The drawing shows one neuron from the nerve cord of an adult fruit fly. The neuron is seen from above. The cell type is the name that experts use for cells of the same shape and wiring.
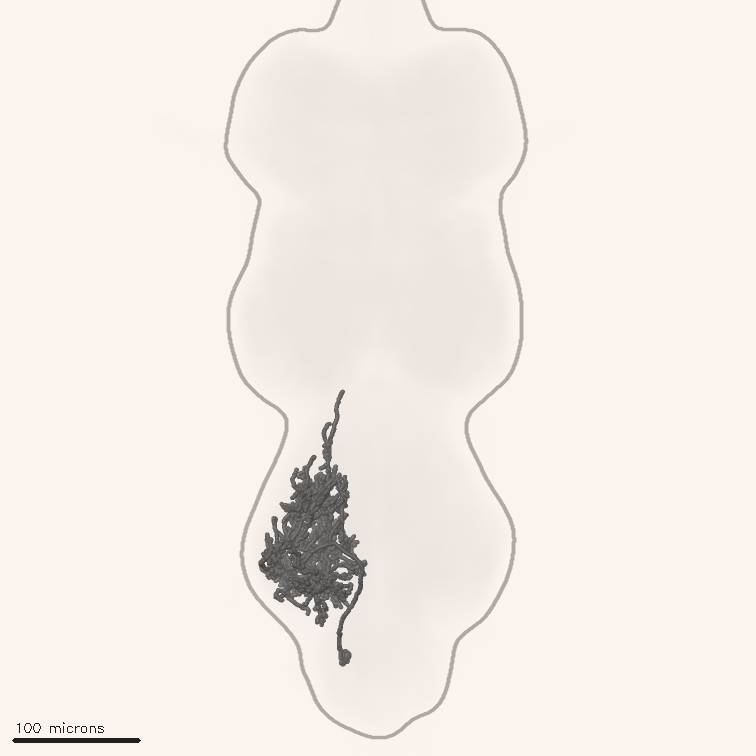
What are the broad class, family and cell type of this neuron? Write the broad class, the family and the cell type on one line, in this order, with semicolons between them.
nerve-cord intrinsic neuron; hemilineage 03A; IN03A006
